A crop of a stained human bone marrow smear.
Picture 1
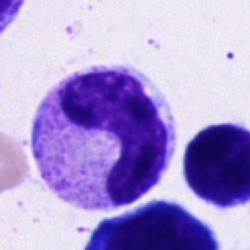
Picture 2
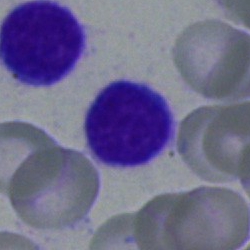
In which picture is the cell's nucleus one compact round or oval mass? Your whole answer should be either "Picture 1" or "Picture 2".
Picture 2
